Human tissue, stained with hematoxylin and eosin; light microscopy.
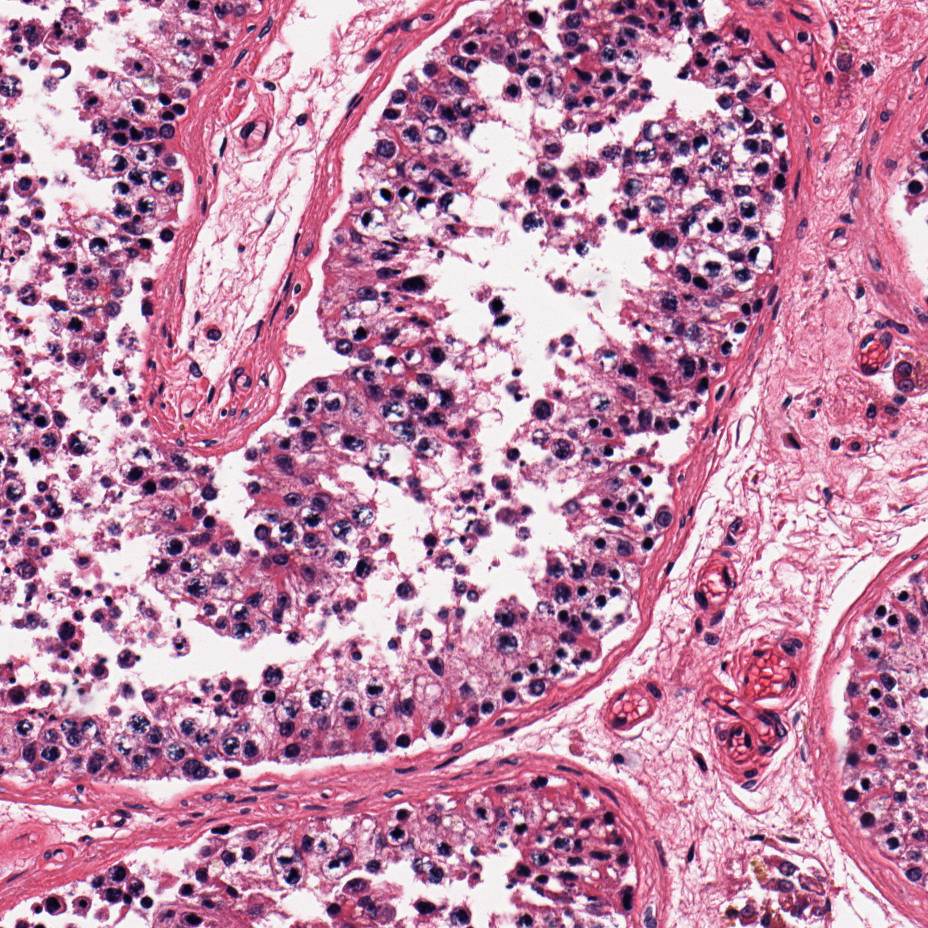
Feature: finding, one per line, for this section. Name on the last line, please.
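Tubule boundary: thin band of pink lamellar tissue with flattened, elongated nuclei
Lining: stratified epithelium several cells thick, rounded cells with dark round nuclei
Tubule centres: irregular white spaces with loose detached cells and wispy pale pink material
Stroma (between tubules, right): loose, pale pink, wavy fibrous tissue with scattered spindle-shaped nuclei
Name: testis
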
